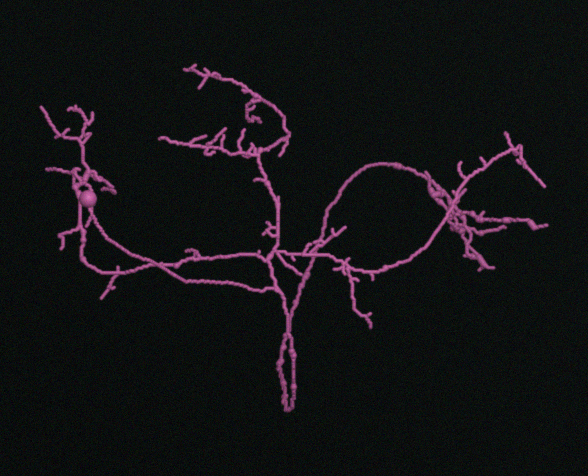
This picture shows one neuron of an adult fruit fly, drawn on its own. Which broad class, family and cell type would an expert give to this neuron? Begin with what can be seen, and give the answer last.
The cell body is on the left of the picture. Dozens of branch ends can be seen. Its broad class is nerve-cord intrinsic neuron. The family is hemilineage 01A. It is of cell type IN01A070.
